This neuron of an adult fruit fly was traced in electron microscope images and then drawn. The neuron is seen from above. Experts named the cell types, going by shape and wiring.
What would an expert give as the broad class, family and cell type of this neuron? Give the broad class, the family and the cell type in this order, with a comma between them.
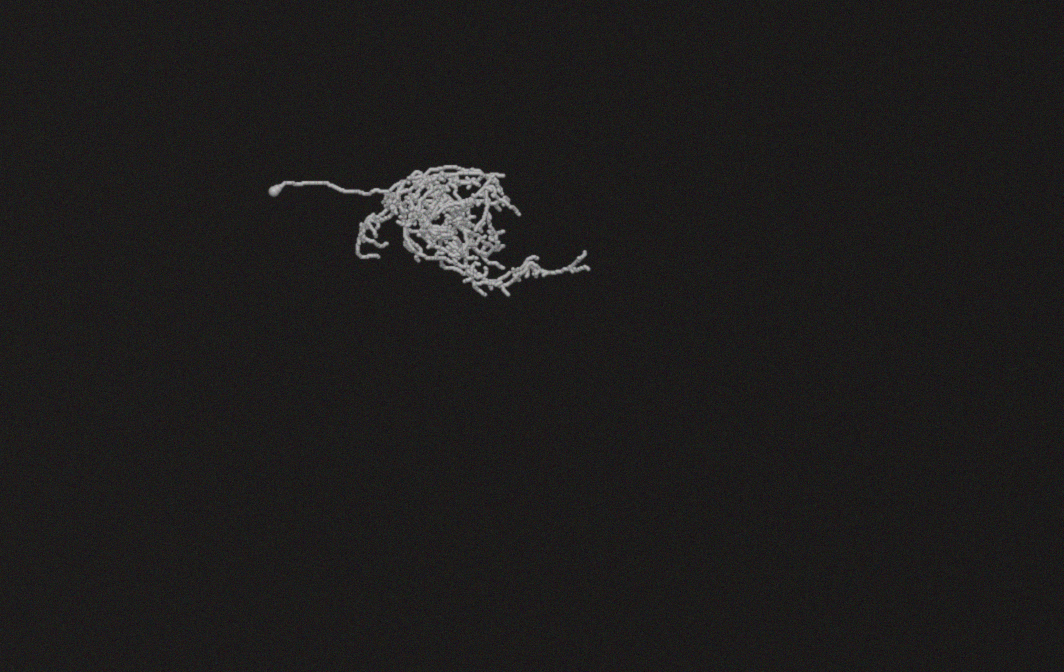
central-brain intrinsic neuron, hemilineage TRdl_b, PRW045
